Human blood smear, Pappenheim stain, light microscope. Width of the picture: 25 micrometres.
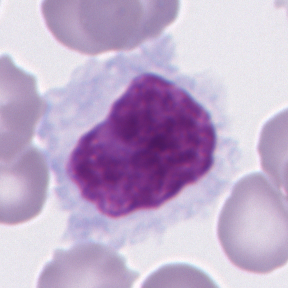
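Hairy cell in a stained peripheral blood smear, at the centre of the field. Outline: irregular rather than round. Cytoplasm: a wide rim around the nucleus, with no distinct purple granules. Nucleus: a single irregular mass with a bumpy outline.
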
